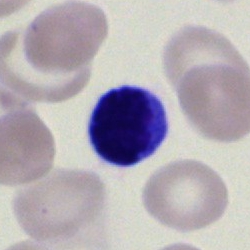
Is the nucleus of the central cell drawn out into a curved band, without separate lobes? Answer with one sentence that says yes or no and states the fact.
No, the nucleus is compact and round or oval rather than band-shaped.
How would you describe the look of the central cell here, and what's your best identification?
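Dense chromatin, stained a deep blue-purple, occupies the nucleus, in which no nucleoli are seen. Cytoplasm is scant, appearing at most as a thin rim at the edge. The surface bears no projections. The cell shown is a lymphocyte.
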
